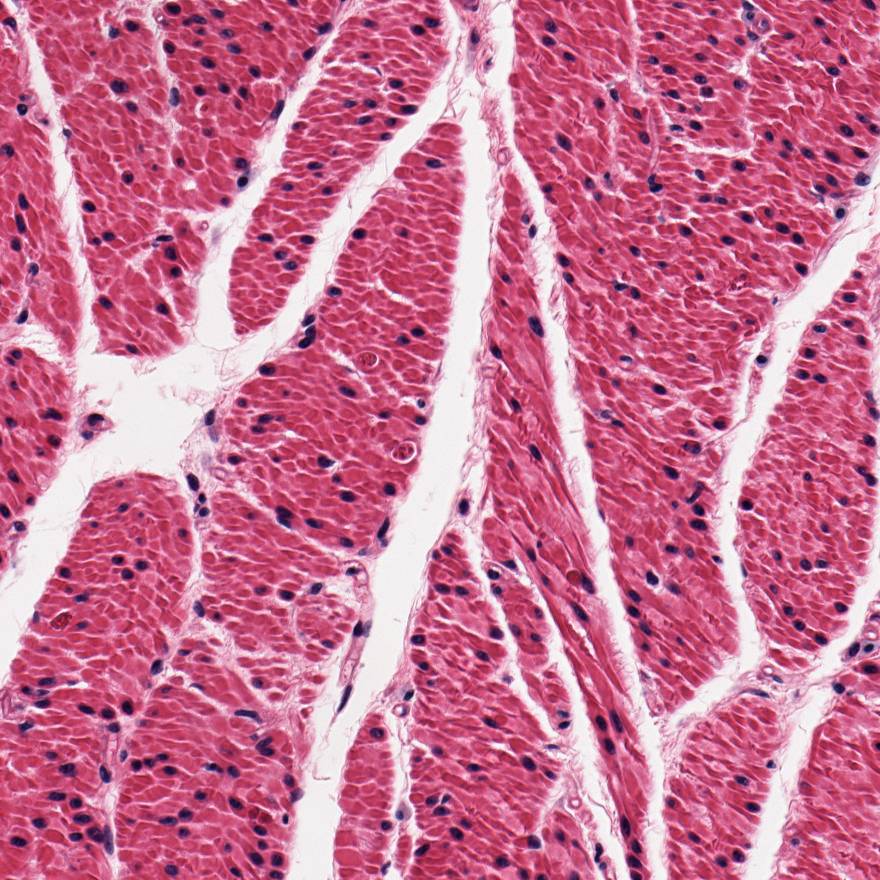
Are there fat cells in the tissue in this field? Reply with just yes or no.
No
